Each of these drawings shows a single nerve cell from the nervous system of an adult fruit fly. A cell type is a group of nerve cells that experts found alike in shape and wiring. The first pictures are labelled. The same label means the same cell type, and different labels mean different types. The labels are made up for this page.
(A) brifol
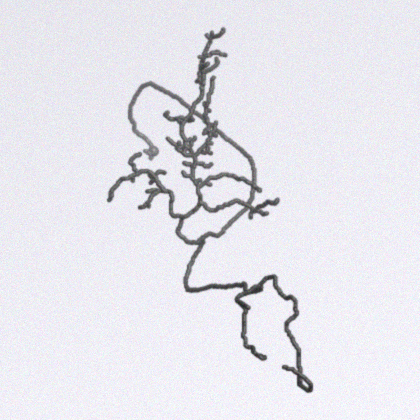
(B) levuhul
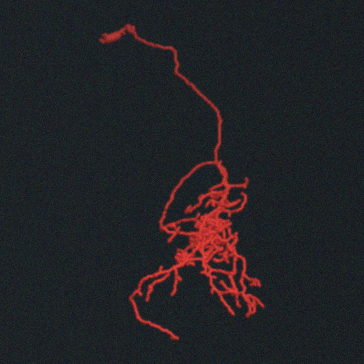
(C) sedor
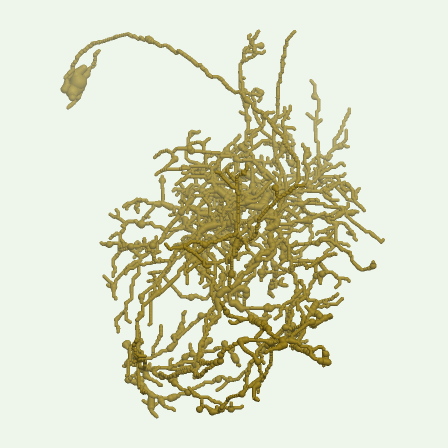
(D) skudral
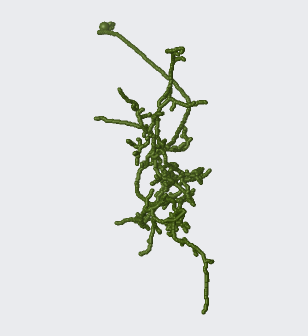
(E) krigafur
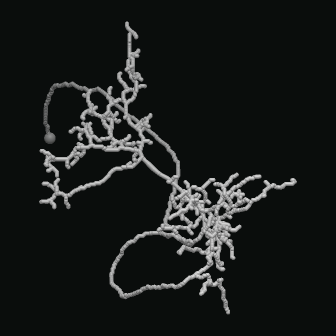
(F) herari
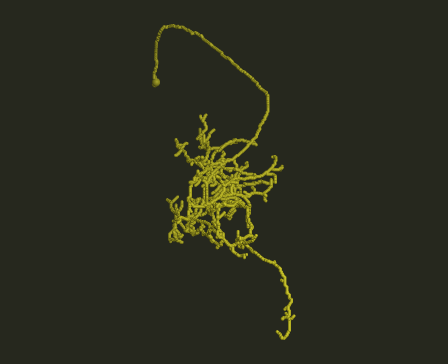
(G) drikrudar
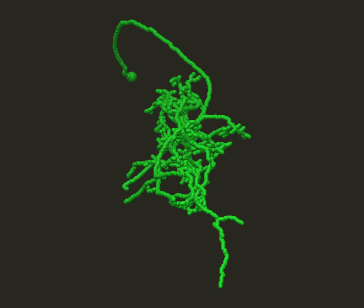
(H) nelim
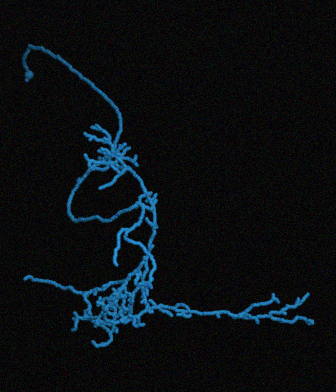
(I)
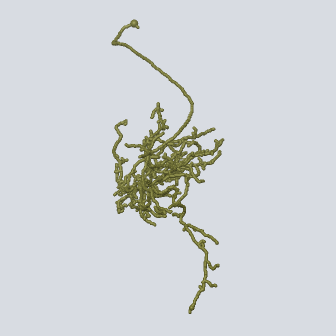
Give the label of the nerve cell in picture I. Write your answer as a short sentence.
It belongs to herari.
